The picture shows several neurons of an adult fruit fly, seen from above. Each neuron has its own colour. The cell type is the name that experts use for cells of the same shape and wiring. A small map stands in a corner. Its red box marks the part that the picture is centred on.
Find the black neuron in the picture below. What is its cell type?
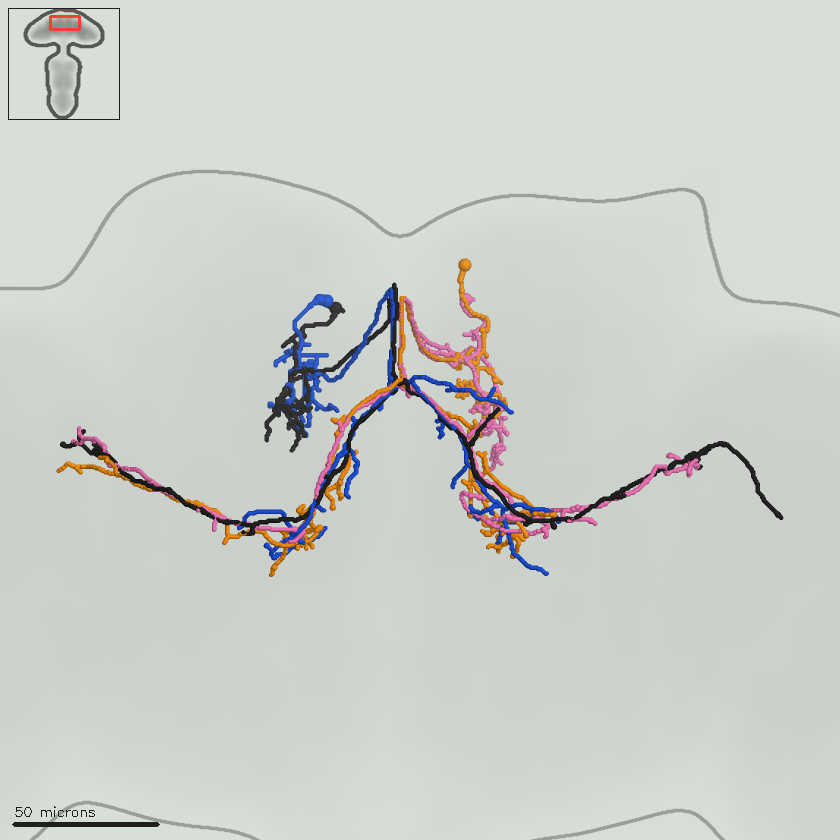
FLA004m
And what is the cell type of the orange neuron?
FLA005m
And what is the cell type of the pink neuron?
FLA009m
